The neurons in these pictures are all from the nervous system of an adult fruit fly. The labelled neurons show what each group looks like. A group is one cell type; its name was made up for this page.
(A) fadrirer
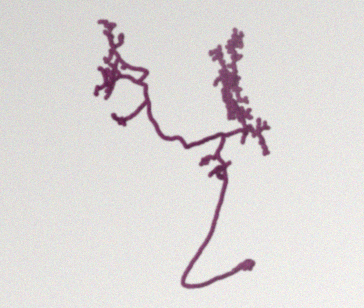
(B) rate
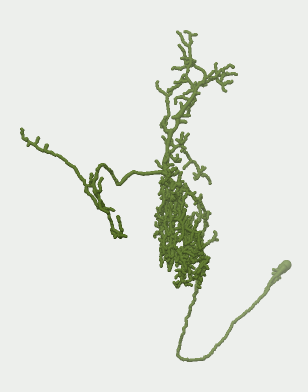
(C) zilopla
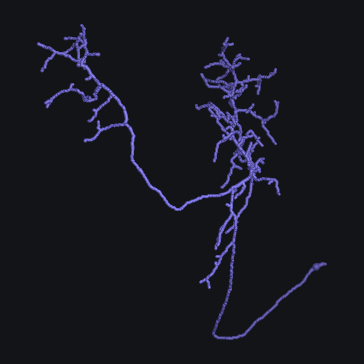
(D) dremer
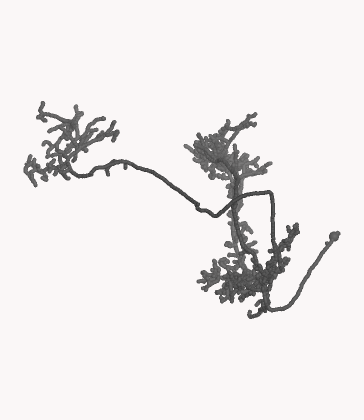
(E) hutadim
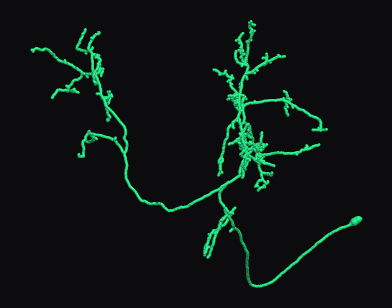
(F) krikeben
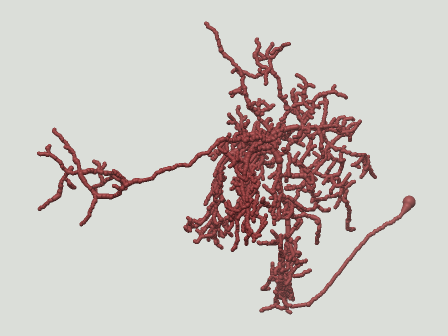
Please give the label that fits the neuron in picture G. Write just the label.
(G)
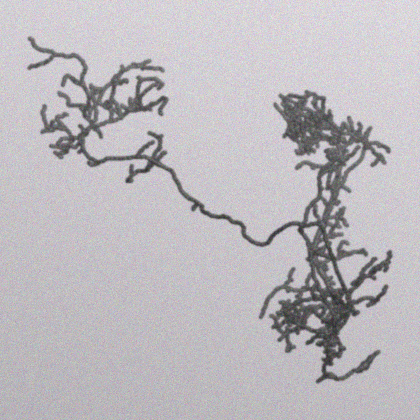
dremer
